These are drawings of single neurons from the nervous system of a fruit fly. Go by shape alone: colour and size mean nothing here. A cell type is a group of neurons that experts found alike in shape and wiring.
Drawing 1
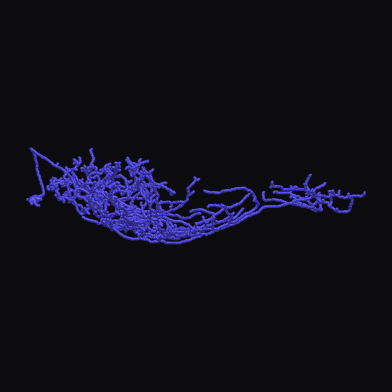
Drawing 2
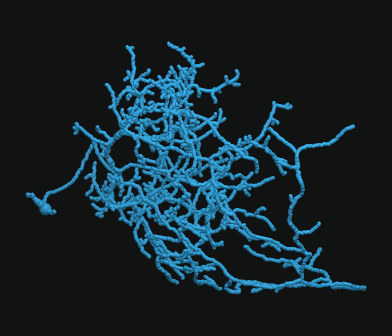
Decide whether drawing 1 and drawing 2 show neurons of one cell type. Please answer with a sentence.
They are of different cell types.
